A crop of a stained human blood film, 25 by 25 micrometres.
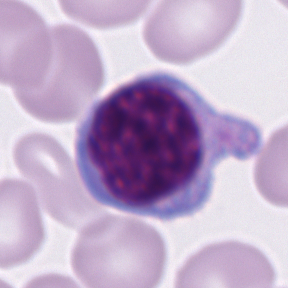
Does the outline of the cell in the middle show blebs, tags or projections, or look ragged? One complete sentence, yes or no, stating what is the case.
Yes, there is a ragged or frayed outline, or there are projections, blebs or tags, on this cell.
